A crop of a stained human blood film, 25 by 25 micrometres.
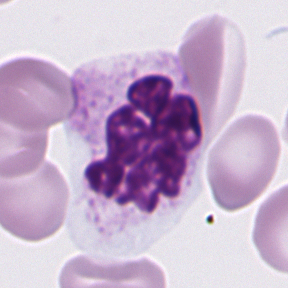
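Segmented neutrophil, the cell in the middle, with an outline that is irregular and angular rather than round. The nucleus, about 12 by 10 micrometres, shows no nucleoli. Fine purple-lilac granules are scattered through the cytoplasm, which contains no vacuoles.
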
